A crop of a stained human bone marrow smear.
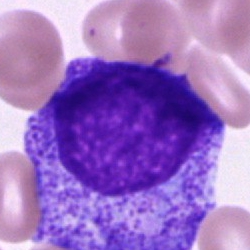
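Promyelocyte in a stained bone marrow smear. Notice that the nucleus sits off-centre, toward the upper part of the cell, and its chromatin stains deep purple throughout. The cytoplasm spreads as a broad zone mainly below the nucleus, and between its granules it is a pale bluish-lilac.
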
